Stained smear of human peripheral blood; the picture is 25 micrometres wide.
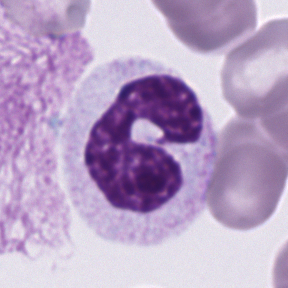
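Band neutrophil, centre. Nucleus a single unsegmented band curved round a small clear central space; chromatin dark purple, coarsely clumped. Cytoplasm abundant, pale pinkish-lilac, evenly filled with fine, faint lilac granules.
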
